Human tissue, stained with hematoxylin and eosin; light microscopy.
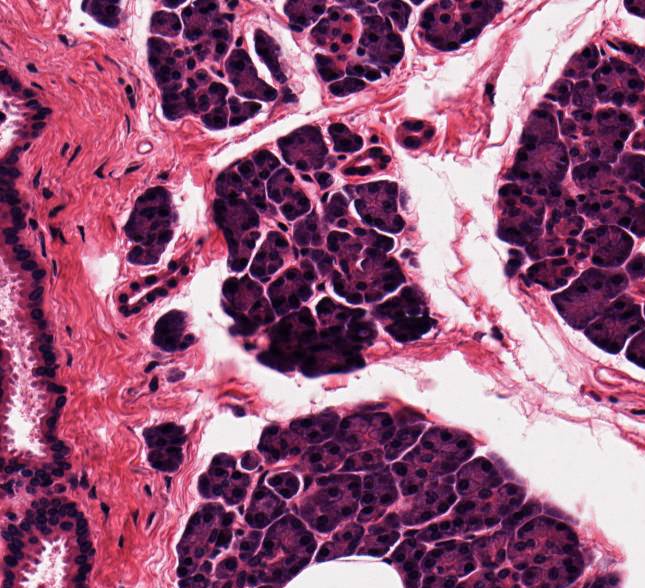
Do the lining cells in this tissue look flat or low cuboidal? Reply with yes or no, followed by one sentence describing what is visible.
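No. A large duct lined by columnar epithelium runs along the left edge of the field.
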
